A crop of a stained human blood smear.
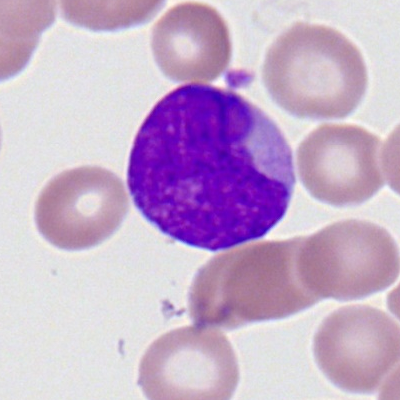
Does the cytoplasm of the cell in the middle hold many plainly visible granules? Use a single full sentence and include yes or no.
No, in the cell's cytoplasm no granules are visible.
